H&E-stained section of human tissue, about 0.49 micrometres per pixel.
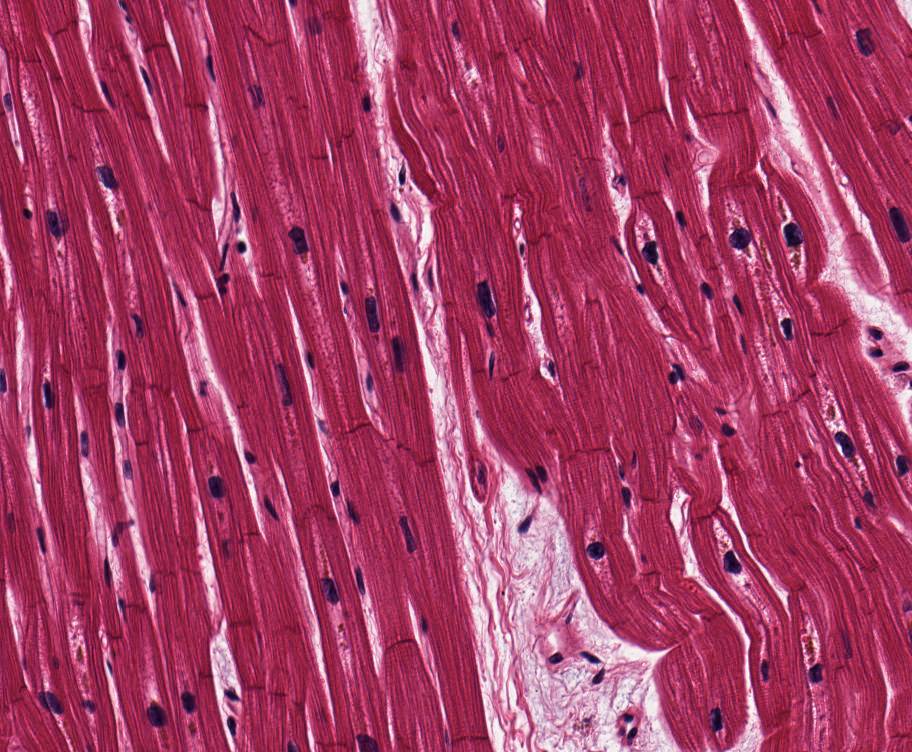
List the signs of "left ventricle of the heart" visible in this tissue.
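Cut lengthwise, long eosinophilic muscle fibres fill the field, running nearly top to bottom with a slight upper-left to lower-right tilt. First match for the left ventricle of the heart: the fibres branch and rejoin neighbours instead of forming separate parallel cylinders.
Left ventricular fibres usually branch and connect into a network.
Second match: oval nuclei lie centrally, not at the cell edge.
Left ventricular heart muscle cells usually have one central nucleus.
Also present: golden-brown granules in pale zones at many nuclear poles, clearest in the right half.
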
